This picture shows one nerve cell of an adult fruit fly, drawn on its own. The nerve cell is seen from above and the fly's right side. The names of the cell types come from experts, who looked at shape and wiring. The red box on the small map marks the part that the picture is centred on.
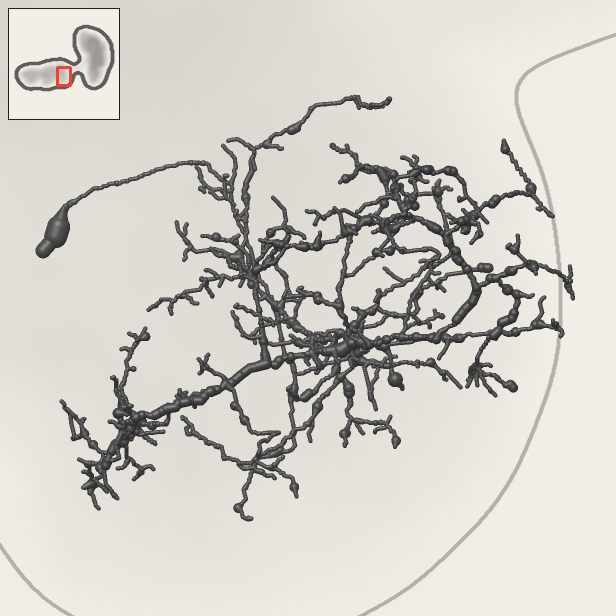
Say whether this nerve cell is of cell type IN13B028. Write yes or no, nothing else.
yes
